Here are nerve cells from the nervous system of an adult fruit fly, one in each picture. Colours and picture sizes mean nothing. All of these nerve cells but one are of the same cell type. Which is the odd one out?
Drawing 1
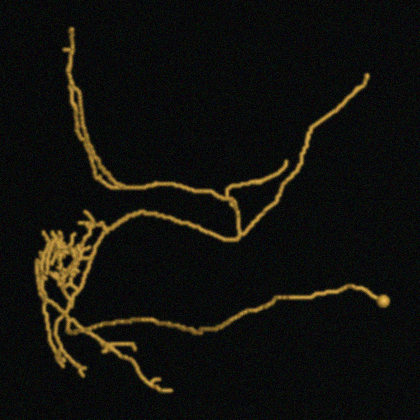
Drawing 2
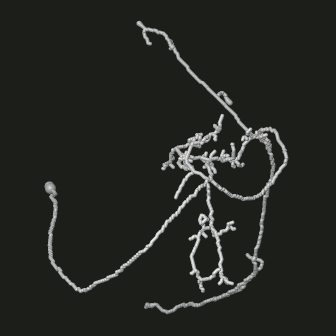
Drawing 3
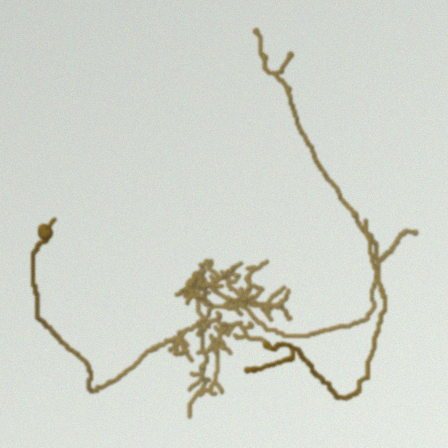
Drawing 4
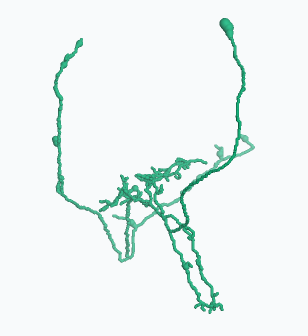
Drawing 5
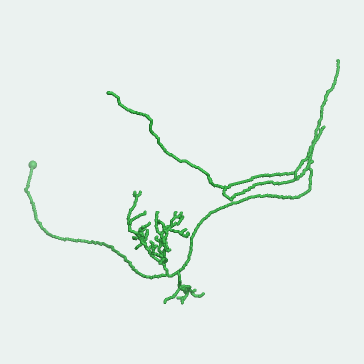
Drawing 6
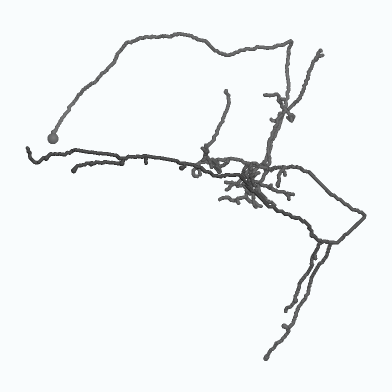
Drawing 3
